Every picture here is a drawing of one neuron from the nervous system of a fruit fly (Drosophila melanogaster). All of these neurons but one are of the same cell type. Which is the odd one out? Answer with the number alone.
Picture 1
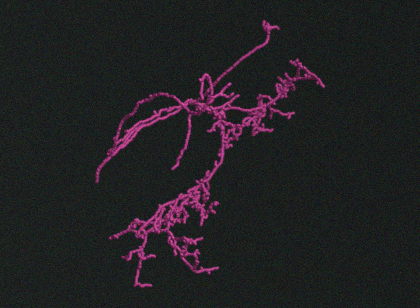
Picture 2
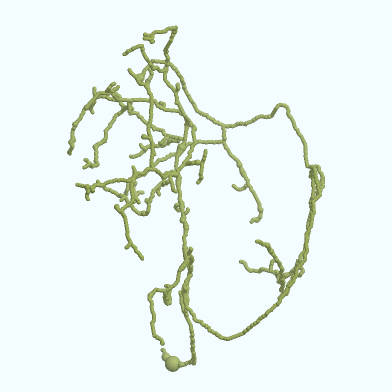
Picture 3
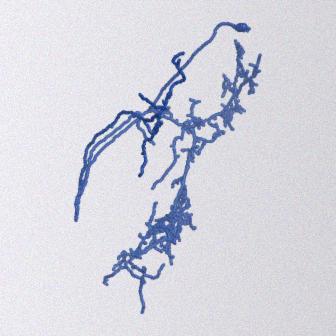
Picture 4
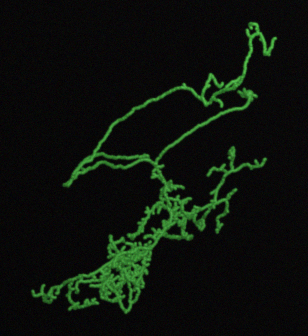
2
